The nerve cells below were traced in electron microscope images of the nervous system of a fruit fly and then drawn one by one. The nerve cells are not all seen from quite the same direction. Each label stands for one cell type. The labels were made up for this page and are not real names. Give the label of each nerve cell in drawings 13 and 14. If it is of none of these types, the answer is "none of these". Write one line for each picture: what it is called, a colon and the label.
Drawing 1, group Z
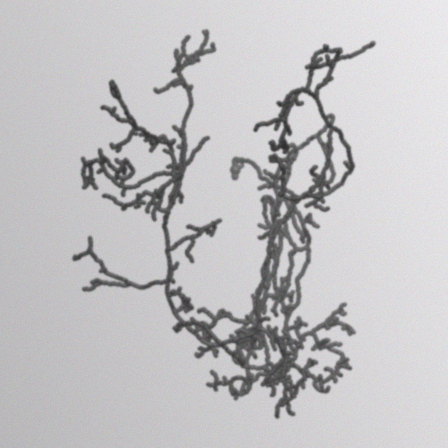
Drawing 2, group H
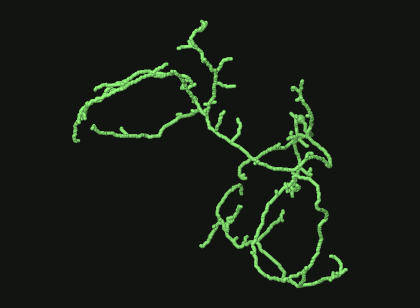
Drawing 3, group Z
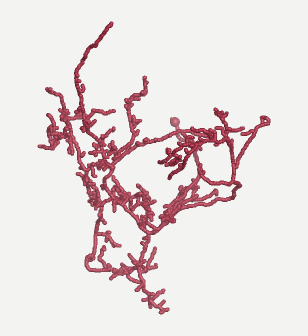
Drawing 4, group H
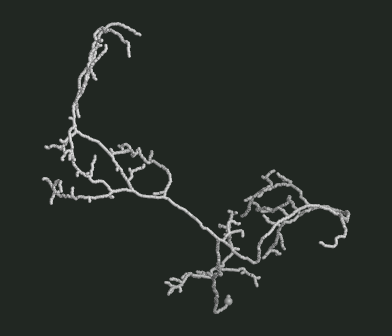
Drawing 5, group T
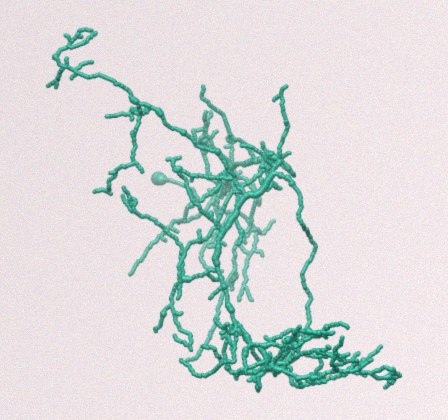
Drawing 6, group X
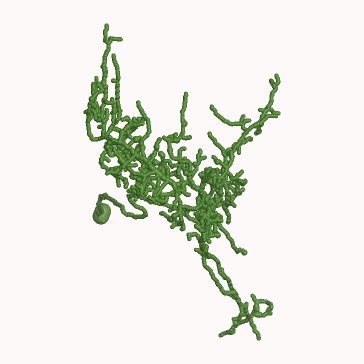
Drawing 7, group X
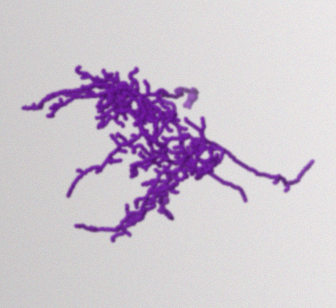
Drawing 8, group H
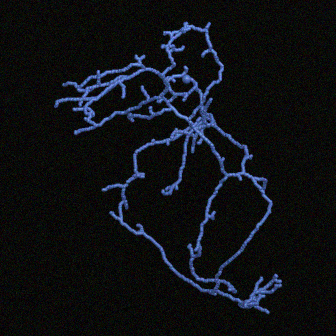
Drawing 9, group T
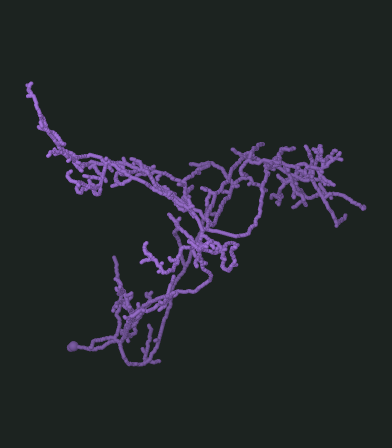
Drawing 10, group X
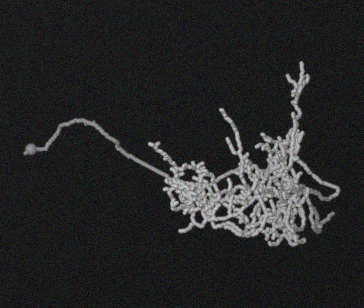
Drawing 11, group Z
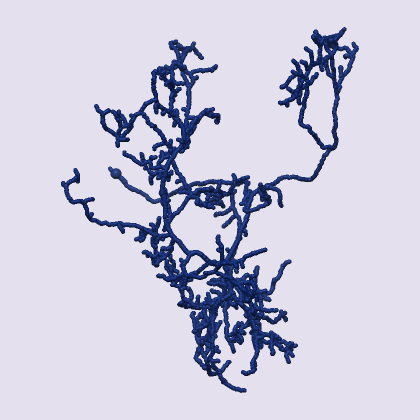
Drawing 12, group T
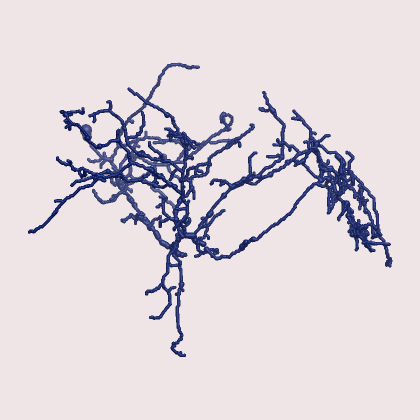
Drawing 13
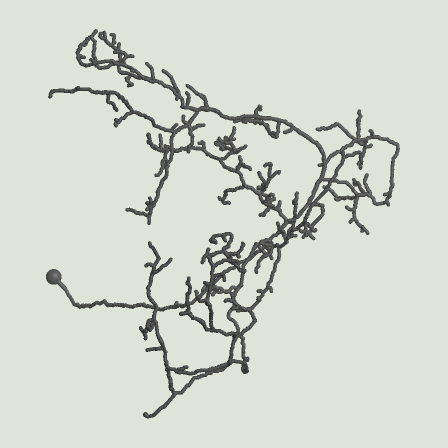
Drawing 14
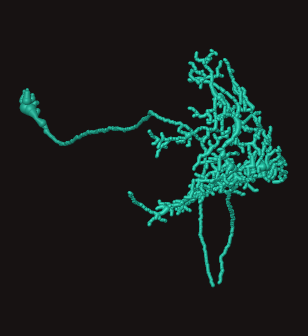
13: group Z
14: group X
